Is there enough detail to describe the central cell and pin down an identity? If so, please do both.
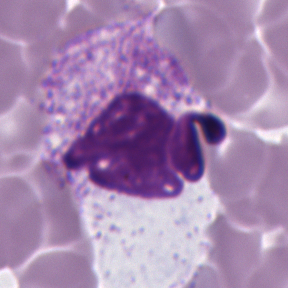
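Look first at the nucleus: a small hooked lobe curls off to the right, and the chromatin is dense and stains dark purple. Now the cytoplasm, which holds scattered small purple granules, more crowded above the nucleus than below it. You are looking at a segmented neutrophil.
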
